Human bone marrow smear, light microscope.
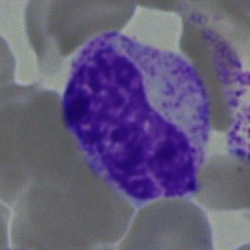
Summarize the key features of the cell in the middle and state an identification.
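A smooth, rounded-oval outline bounds the cell. A large nucleus occupies the lower-left part of the cell. No distinct nucleoli are visible within this nucleus. Fine purple granules lie scattered through the cytoplasm. The cell is a metamyelocyte.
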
